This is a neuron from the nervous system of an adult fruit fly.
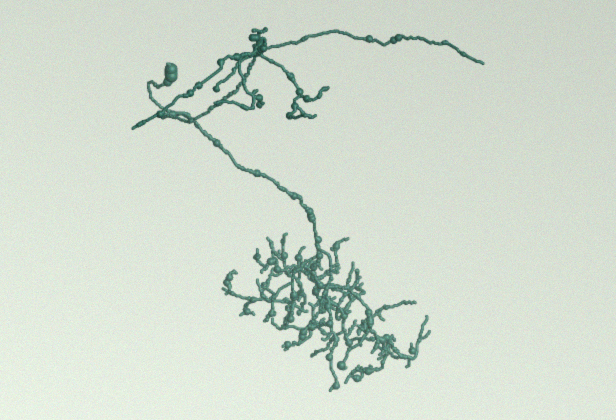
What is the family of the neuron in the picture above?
hemilineage VLPp&l1_lateral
